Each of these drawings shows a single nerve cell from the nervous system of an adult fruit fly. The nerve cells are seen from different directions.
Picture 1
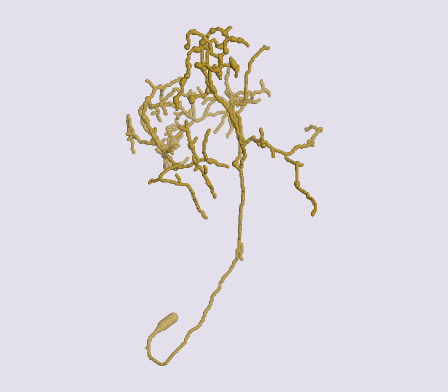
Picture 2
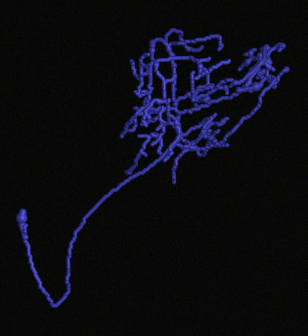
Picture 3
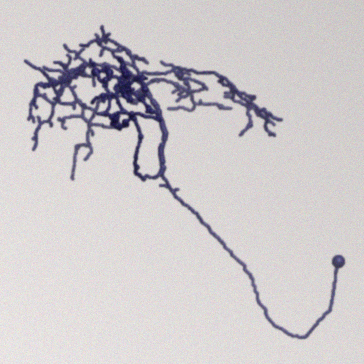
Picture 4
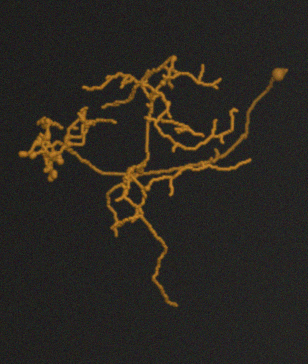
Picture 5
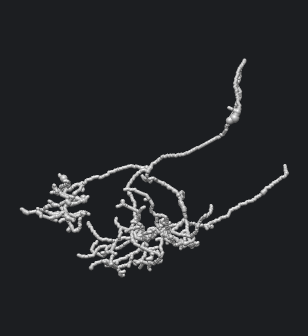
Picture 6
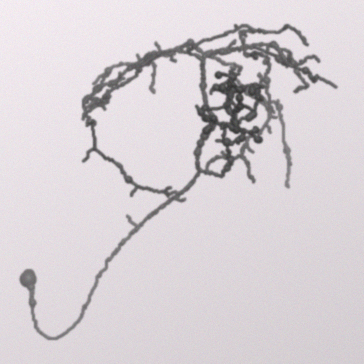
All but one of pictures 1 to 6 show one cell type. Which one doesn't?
Picture 2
